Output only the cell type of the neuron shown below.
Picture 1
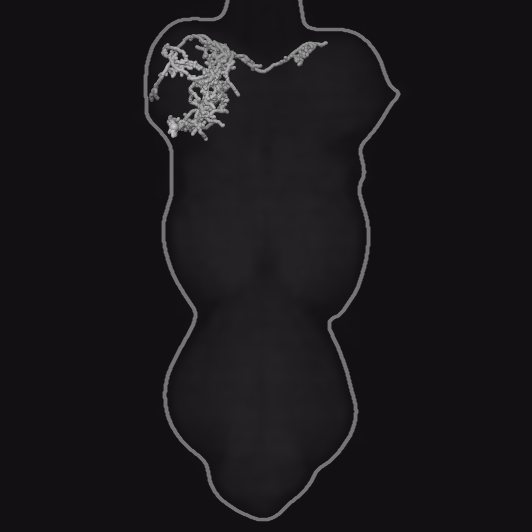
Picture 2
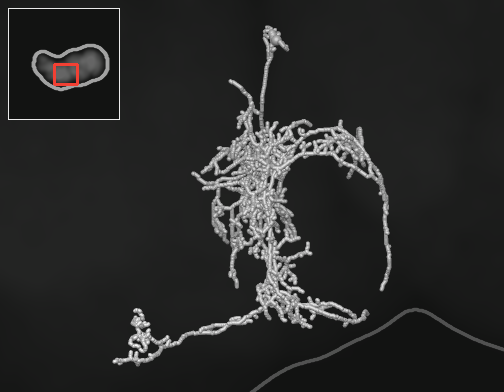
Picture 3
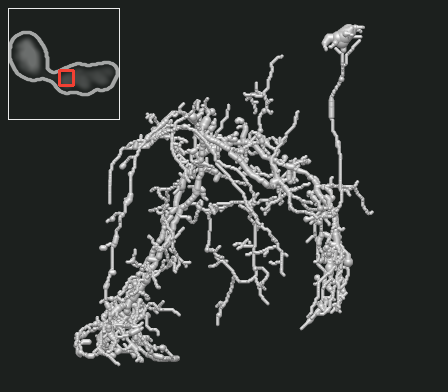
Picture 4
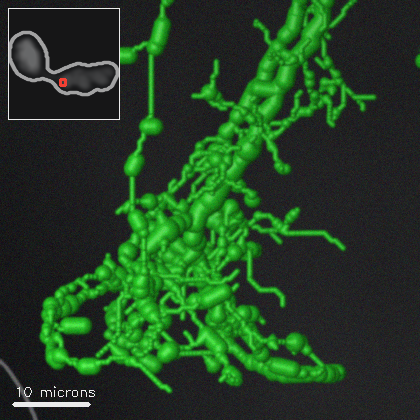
IN21A009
